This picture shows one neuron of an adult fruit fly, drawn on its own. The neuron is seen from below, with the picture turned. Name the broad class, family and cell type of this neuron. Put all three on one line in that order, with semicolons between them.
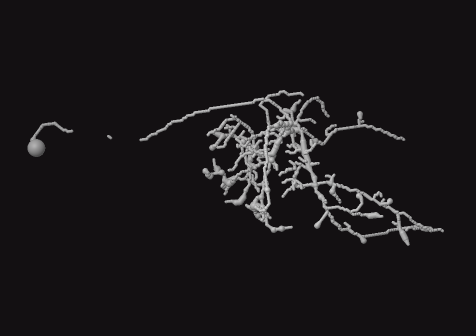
nerve-cord intrinsic neuron; hemilineage 01B; IN01B039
